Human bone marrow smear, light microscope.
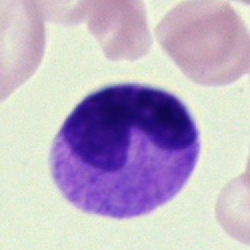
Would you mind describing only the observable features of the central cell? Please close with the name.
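The cell has a round, smooth outline. A notch indents the lower edge of the nucleus, and the chromatin is dark and condensed. The cytoplasm is lilac-purple. This is a band neutrophil.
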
